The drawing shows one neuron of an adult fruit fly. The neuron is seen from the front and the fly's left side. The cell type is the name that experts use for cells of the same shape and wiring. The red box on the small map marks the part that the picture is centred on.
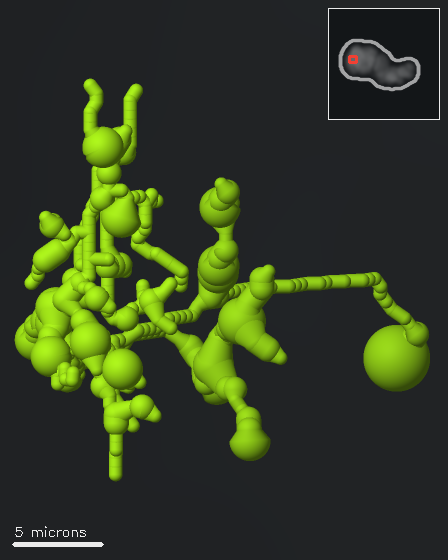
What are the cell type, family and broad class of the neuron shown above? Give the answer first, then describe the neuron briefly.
The cell type is T5b. Its family is T. Its broad class is optic-lobe intrinsic neuron. From top to bottom in the picture it spans about 20 microns. In this view it is about as wide as it is tall.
